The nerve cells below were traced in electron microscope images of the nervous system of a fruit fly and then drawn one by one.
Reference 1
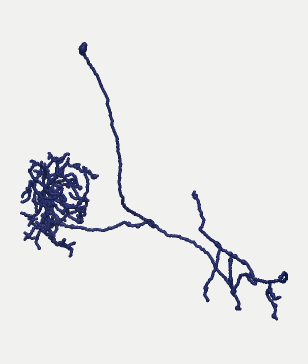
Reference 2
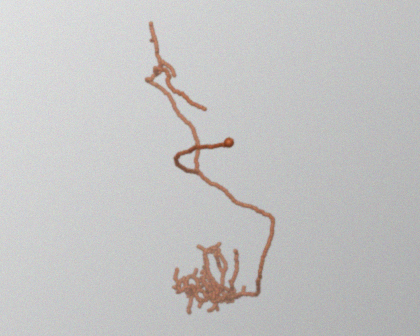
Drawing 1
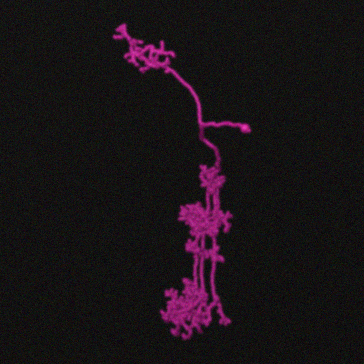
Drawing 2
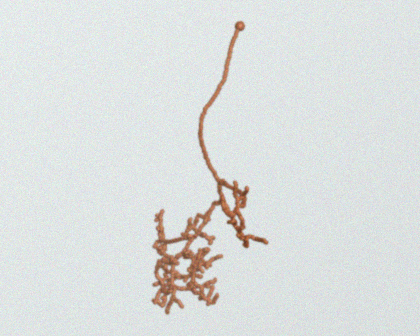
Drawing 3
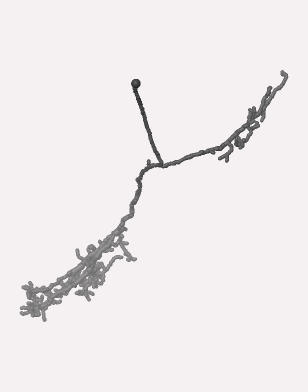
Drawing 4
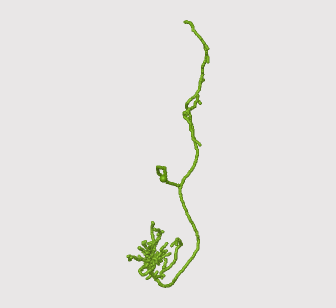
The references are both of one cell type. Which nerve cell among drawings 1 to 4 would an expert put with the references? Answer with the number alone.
4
